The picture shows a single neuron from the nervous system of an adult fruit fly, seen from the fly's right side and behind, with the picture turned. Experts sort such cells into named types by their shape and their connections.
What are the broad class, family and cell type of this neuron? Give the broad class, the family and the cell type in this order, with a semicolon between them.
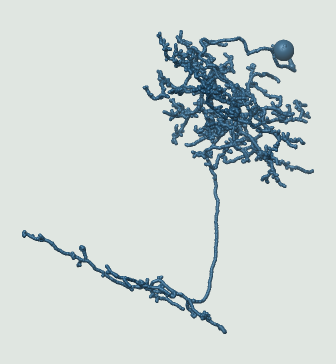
optic-lobe intrinsic neuron; Tlp; Tlp12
